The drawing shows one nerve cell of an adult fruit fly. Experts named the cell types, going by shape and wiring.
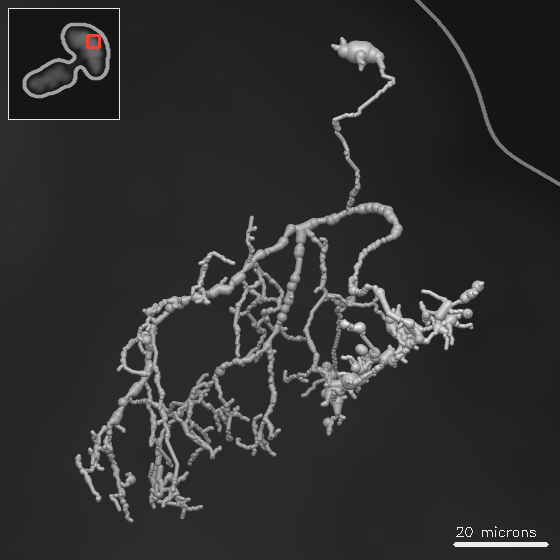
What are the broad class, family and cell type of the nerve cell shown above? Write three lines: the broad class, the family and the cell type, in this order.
central-brain intrinsic neuron
hemilineage SMPad3
SMP119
